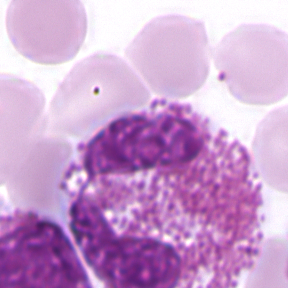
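Eosinophil, the nucleated cell at the centre of a stained smear of human peripheral blood. Its nucleus has two lobes, one in the upper part of the cell and one in the lower part, and they are joined along the left side. The chromatin is dense and clumped and stains dark purple. The outline of the cell is ragged, with granules scattered at its margin.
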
